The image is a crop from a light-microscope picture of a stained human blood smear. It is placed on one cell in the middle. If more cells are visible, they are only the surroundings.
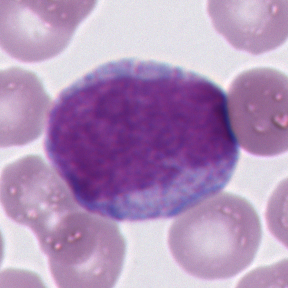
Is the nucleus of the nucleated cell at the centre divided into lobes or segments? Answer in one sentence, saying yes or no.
No, there is a single compact nucleus in this cell, round, oval or kidney-shaped.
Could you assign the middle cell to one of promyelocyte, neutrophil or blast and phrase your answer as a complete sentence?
Answering briefly, the cell in the middle is a promyelocyte.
